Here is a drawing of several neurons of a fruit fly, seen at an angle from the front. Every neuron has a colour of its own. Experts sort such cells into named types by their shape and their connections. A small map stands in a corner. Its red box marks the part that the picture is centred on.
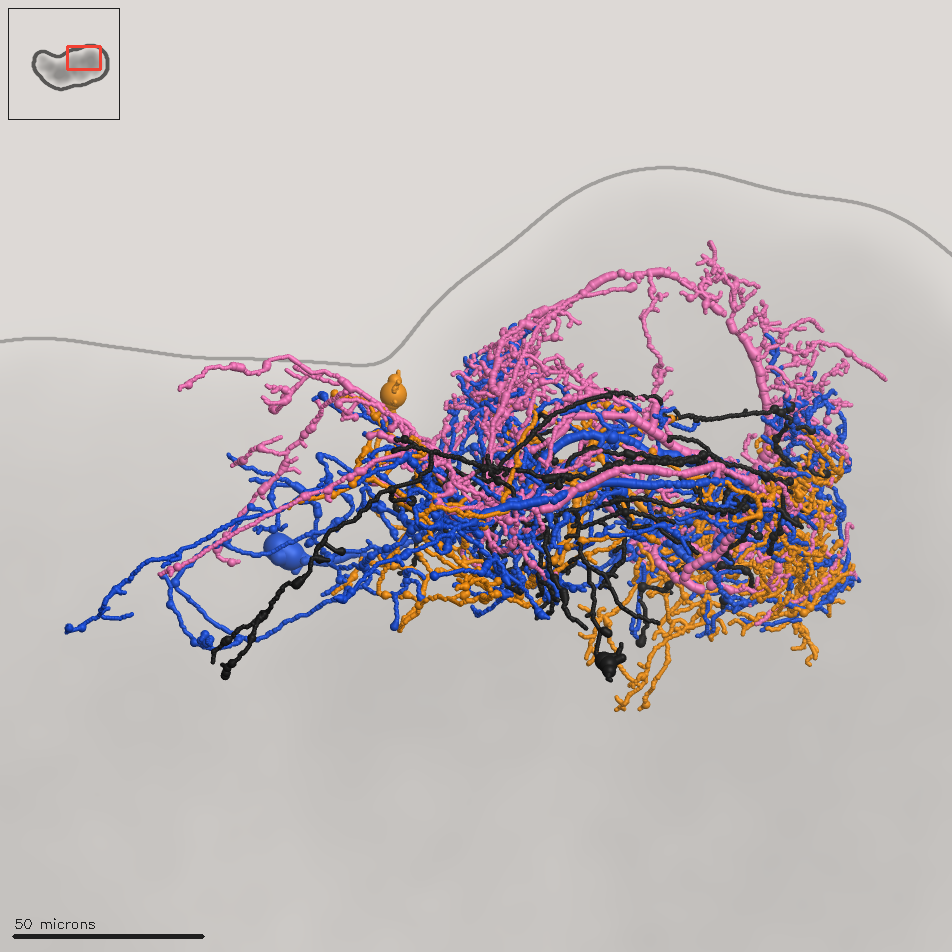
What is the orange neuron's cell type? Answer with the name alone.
pC1_18b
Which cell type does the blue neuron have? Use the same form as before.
pC1x_d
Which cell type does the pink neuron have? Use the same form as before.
pC1x_b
